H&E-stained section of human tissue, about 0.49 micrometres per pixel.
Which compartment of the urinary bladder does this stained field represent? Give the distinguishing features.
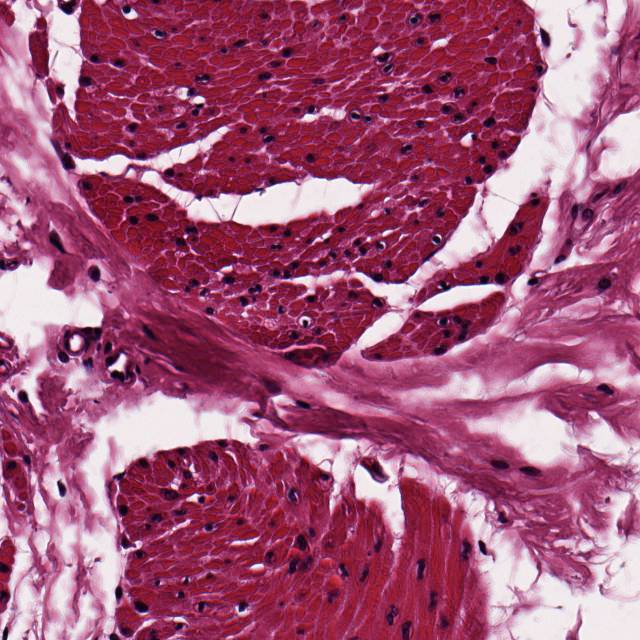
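It's smooth muscle: big bundles, one filling the upper half and one at the bottom, with connective tissue in between. The fibres stain deep red, darker than that connective tissue. Up top they're cut across as small, closely packed polygonal profiles; in the bottom bundle, especially on its right, they run lengthwise or obliquely.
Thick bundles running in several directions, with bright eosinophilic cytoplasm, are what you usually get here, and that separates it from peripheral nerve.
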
